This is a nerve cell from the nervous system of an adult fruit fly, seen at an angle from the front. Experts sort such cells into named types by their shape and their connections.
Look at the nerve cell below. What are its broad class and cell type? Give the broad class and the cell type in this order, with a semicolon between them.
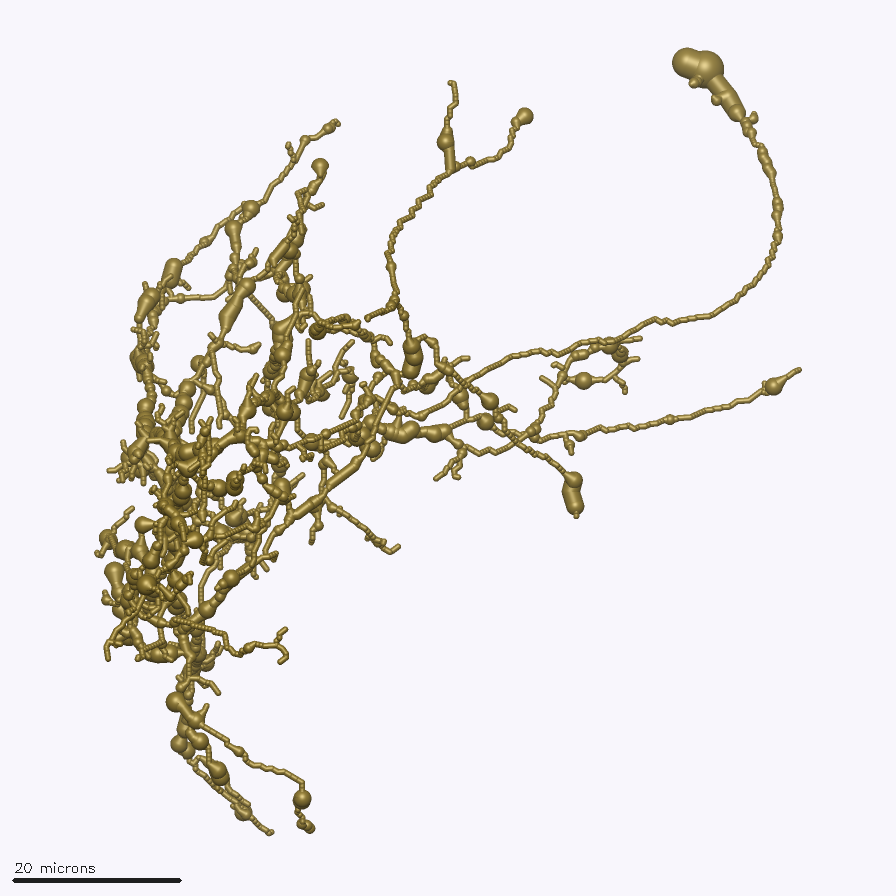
nerve-cord intrinsic neuron; INXXX284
